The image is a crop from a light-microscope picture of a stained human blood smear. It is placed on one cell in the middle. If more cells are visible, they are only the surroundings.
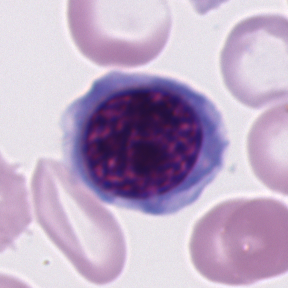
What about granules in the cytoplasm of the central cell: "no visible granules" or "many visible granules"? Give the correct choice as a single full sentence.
There is no granule to be seen in the cytoplasm of this cell.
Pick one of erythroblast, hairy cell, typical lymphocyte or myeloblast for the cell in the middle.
erythroblast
